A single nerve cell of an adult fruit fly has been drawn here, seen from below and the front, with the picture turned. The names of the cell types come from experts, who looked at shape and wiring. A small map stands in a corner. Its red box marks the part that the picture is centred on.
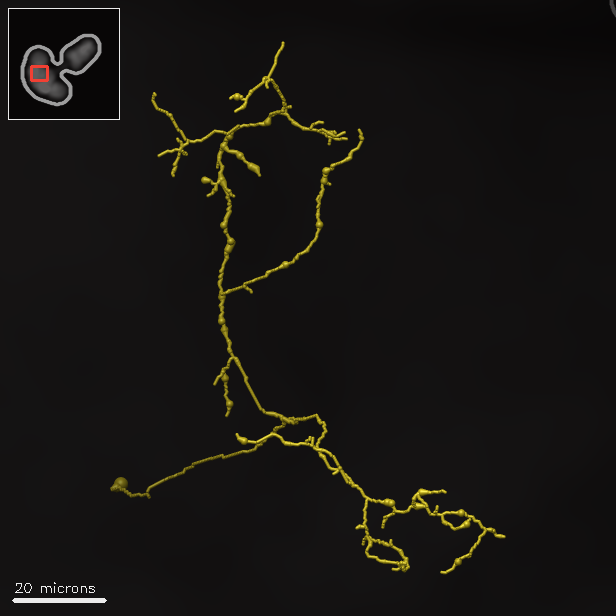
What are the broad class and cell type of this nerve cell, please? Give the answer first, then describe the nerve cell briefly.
It is a central-brain intrinsic neuron. It is of cell type CB1330. It is in the brain and does not reach the nerve cord. By the scale bar it is about 120 microns tall in this view. The picture shows dozens of branch ends.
